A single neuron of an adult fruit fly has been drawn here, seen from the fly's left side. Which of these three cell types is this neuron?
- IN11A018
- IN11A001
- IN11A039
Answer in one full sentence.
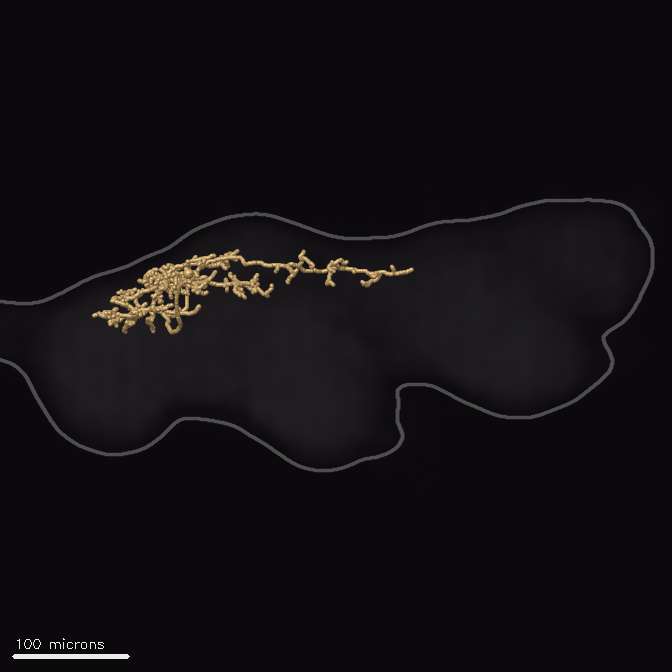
As its cell type, this neuron has IN11A018.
